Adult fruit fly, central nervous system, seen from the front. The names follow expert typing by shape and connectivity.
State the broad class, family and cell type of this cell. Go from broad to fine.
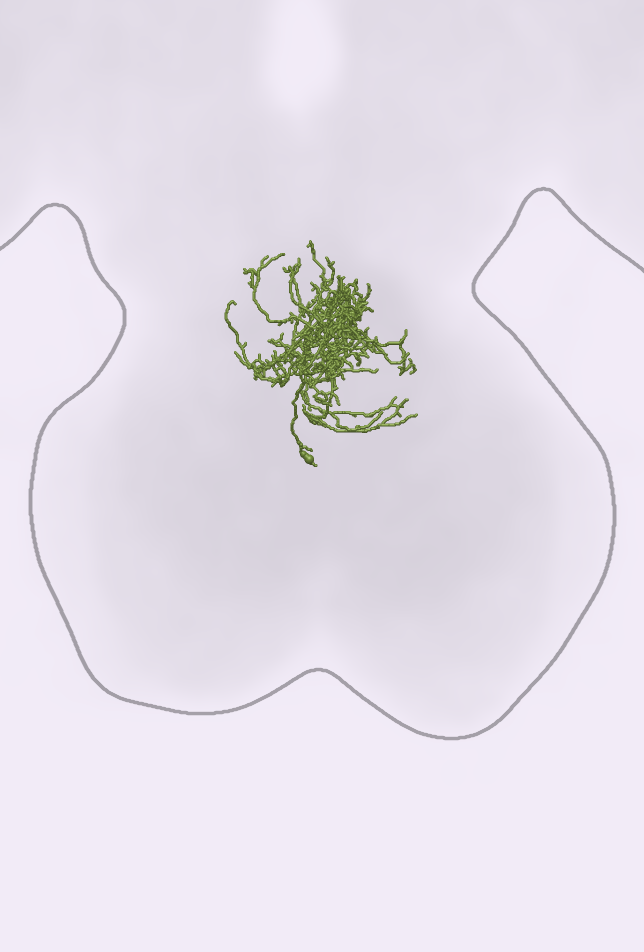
nerve-cord intrinsic neuron; hemilineage 00A; IN00A027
